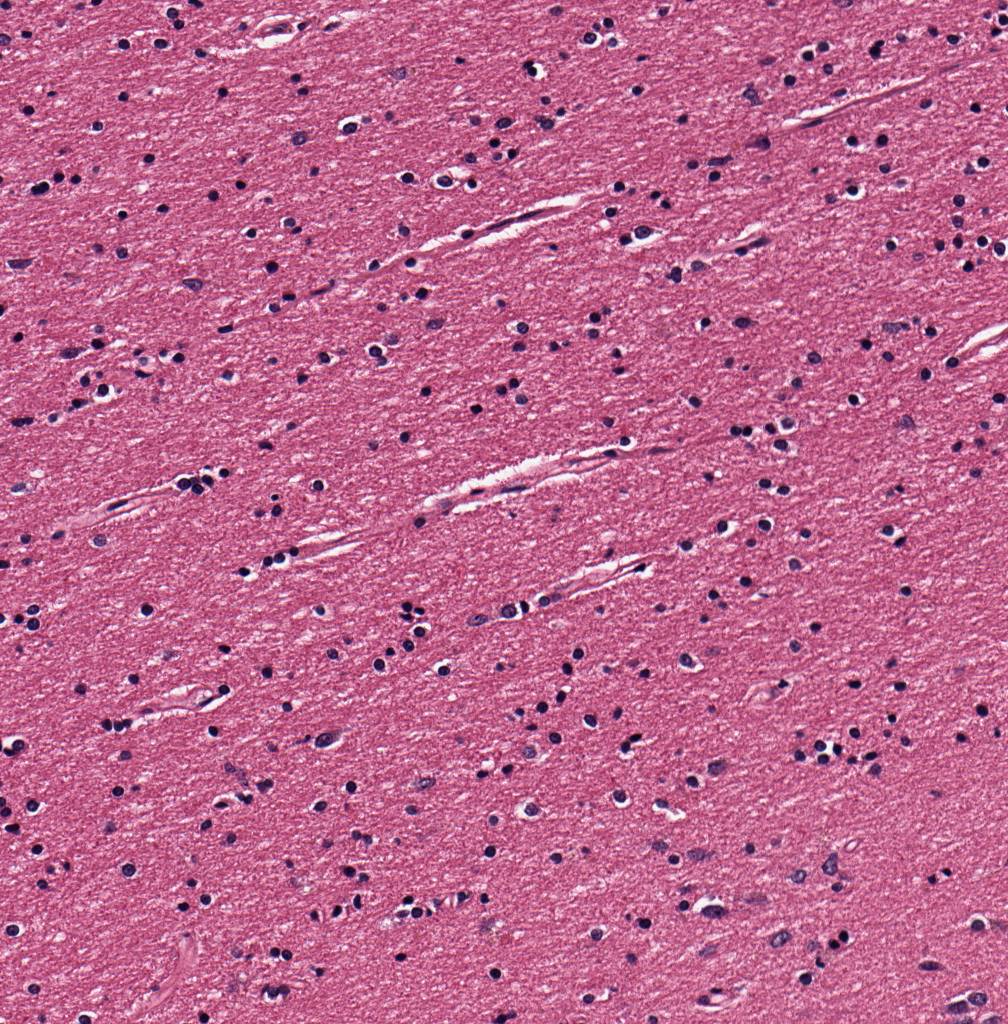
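Cerebral cortex. Uniform pink, finely fibrillary matrix with evenly scattered small nuclei and no glands or epithelium; matrix and contents align diagonally, lower left to upper right. Most cells are small, round, dark nuclei, many with a clear perinuclear halo. Thin-walled, elongated vessels with slit-like lumens run parallel to the fibres, most prominently through the middle and upper field.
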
